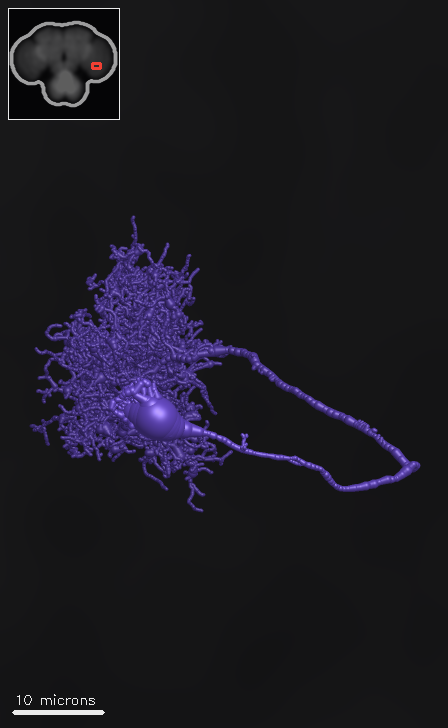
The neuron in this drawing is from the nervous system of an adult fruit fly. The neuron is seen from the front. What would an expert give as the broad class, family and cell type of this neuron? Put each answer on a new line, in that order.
optic-lobe intrinsic neuron
Pm
Pm4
